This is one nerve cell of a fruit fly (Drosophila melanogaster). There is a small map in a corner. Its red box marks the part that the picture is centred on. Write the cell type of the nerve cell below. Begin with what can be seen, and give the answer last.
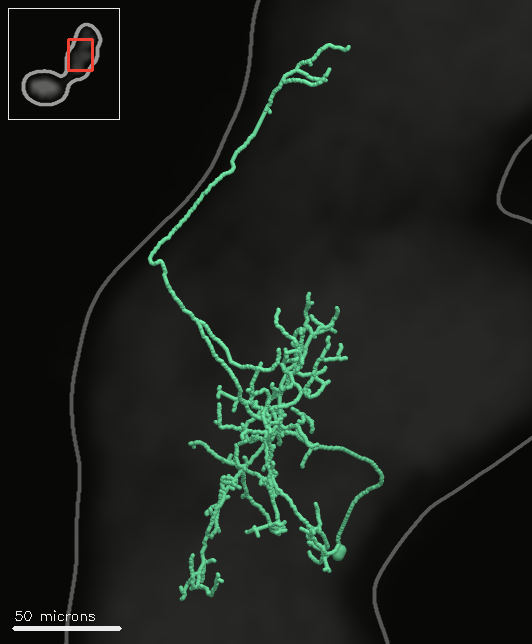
By the scale bar it is about 250 microns tall in this view. Dozens of branch ends can be seen. This is a nerve-cord intrinsic neuron. Its cell type is IN08B083_d.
